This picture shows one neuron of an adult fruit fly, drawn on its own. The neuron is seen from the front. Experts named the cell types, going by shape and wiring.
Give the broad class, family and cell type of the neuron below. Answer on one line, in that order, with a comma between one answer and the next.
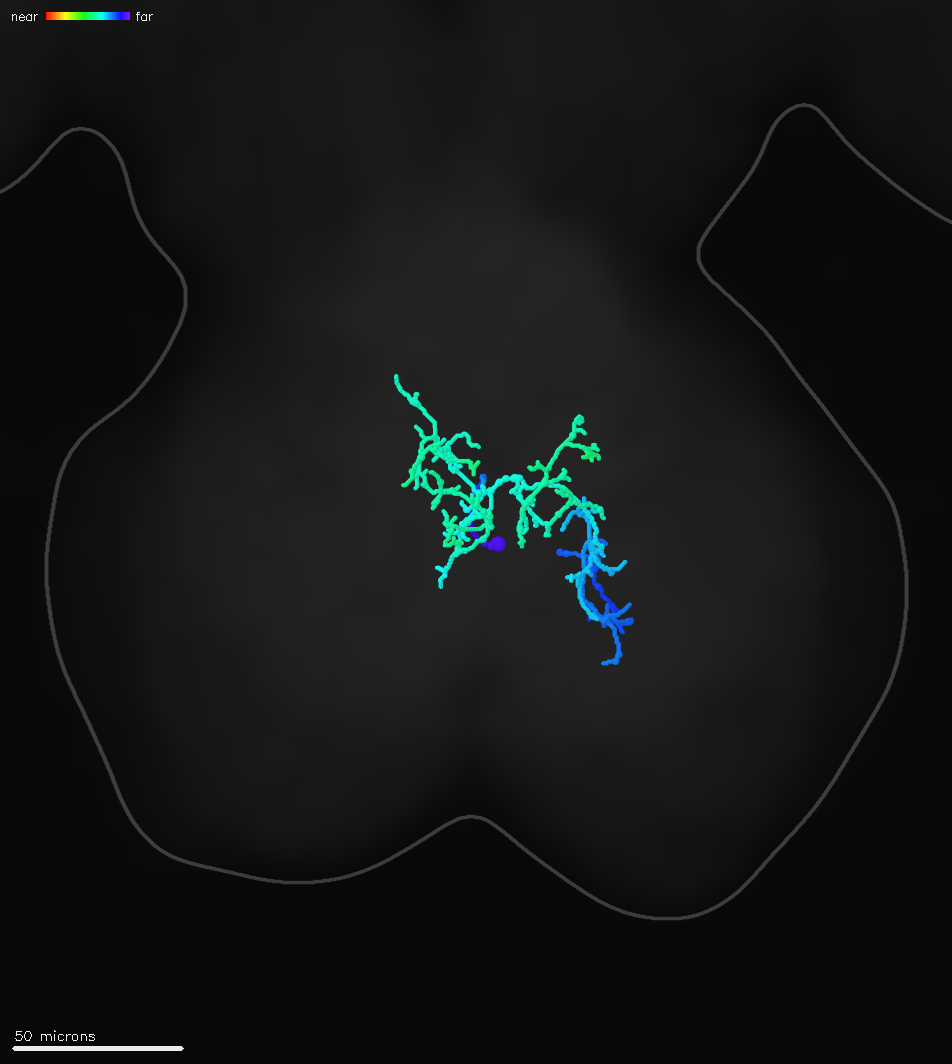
nerve-cord intrinsic neuron, hemilineage 12B, IN12B068_a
